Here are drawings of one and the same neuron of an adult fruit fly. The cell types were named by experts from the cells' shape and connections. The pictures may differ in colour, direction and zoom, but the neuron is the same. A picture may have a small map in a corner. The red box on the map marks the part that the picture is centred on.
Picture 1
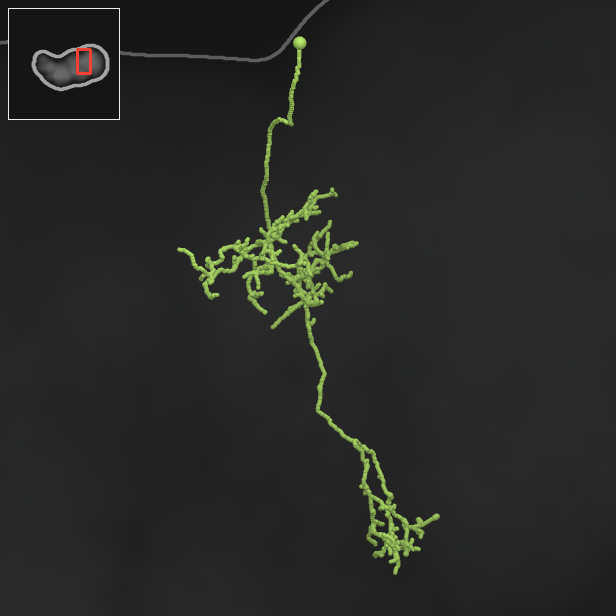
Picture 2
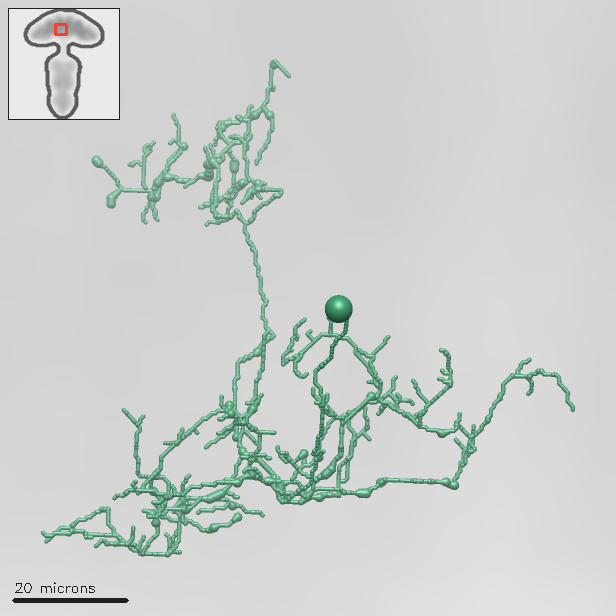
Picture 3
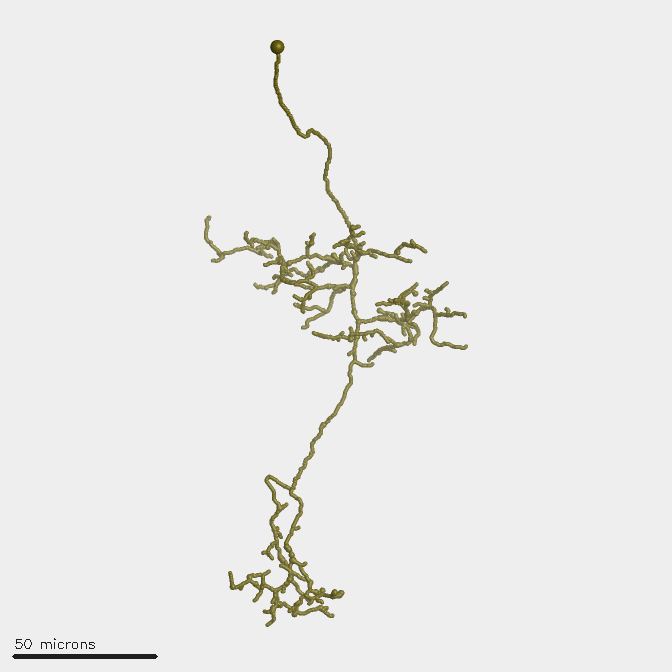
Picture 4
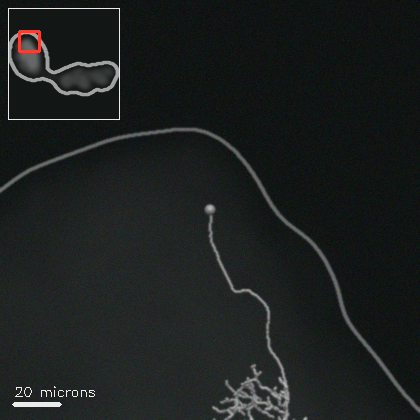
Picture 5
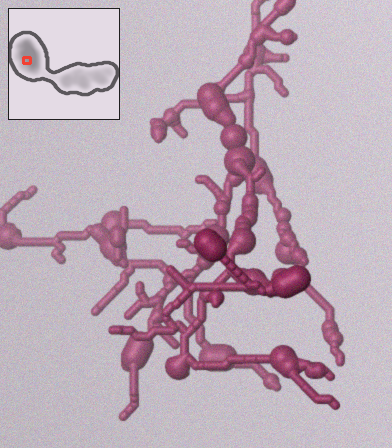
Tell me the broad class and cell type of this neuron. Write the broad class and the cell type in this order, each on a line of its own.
central-brain intrinsic neuron
IB032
